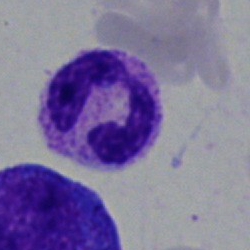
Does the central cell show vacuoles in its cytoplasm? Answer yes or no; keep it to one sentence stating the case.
No, the cytoplasm of this cell lacks vacuoles entirely.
